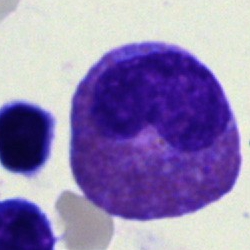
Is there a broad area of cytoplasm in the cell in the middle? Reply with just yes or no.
Yes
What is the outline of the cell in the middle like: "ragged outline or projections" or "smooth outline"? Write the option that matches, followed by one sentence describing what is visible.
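Smooth outline. The cell outline is smooth and roughly round.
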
